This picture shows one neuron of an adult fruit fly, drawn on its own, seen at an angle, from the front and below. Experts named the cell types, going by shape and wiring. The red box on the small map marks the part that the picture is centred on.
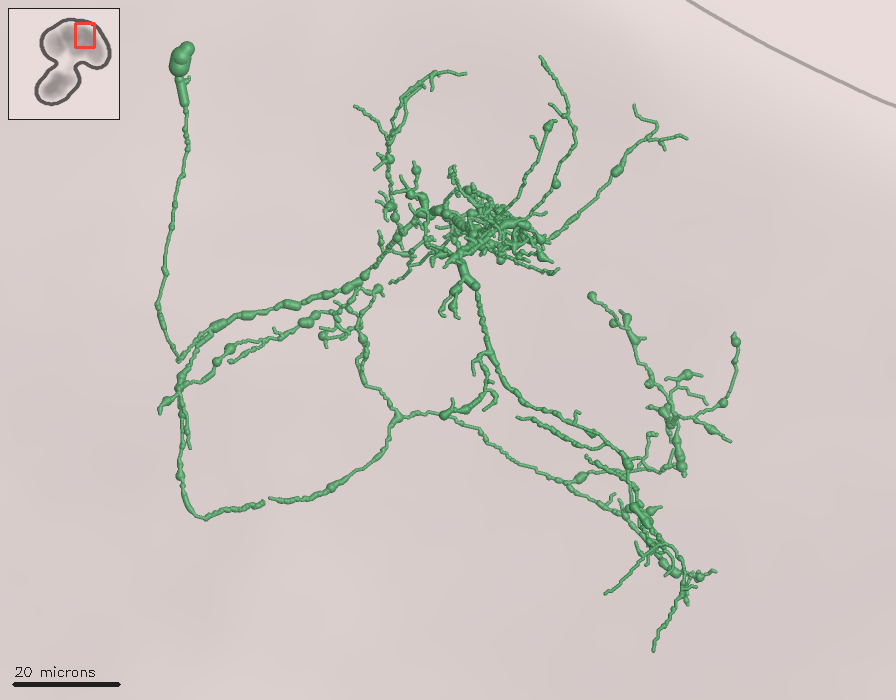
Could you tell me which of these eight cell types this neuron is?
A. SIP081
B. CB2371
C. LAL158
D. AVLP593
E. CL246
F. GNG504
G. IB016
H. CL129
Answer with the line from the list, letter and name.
A. SIP081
